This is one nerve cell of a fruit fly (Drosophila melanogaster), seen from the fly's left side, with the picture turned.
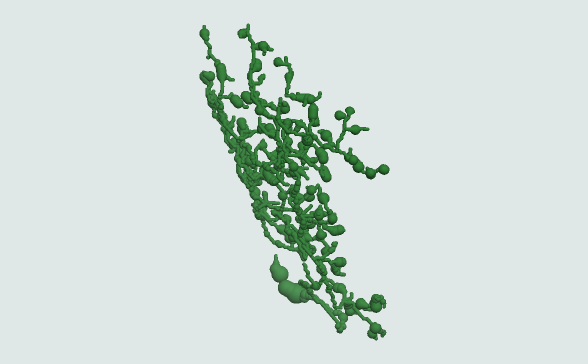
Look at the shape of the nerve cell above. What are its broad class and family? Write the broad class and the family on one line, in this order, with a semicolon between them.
optic-lobe intrinsic neuron; Dm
